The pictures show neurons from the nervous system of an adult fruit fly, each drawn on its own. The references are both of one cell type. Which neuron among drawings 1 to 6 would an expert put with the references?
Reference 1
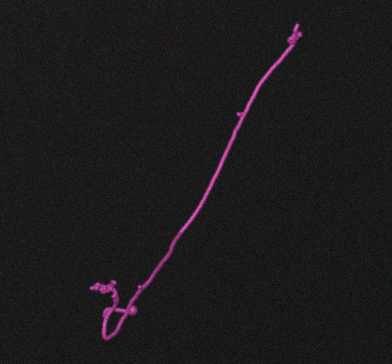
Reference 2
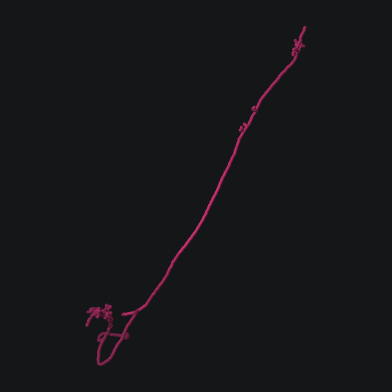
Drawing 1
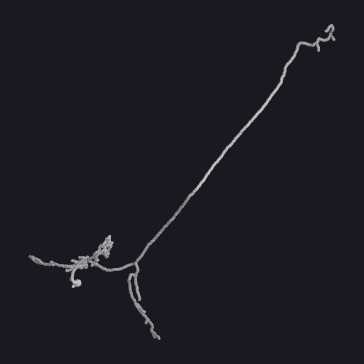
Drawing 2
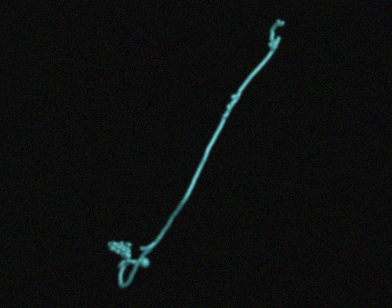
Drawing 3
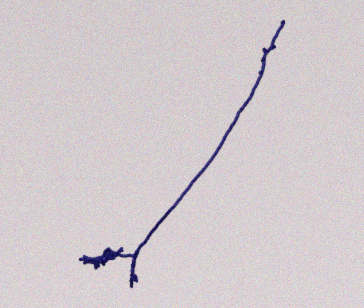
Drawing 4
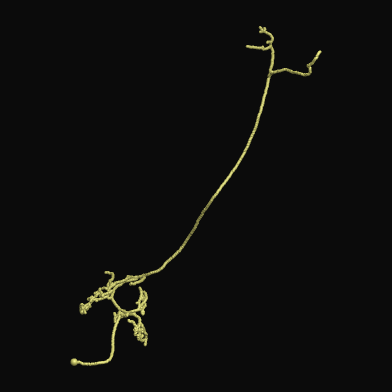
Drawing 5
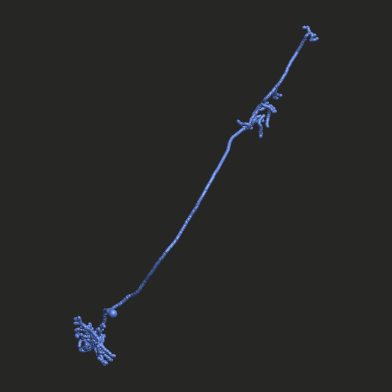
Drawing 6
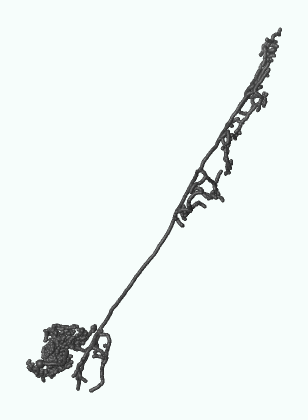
Drawing 2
